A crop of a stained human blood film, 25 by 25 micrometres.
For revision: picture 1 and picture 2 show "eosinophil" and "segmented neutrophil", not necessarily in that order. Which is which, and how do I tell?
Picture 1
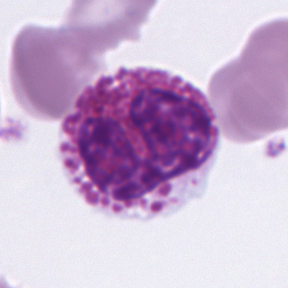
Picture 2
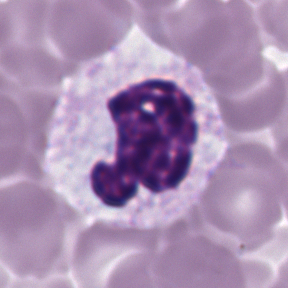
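The eosinophil is in picture 1; picture 2 holds the segmented neutrophil. What strikes me first is the granules: the eosinophil's cytoplasm is crowded with coarse, round ones, while the neutrophil has fine, dust-like pinkish-purple granules scattered through very pale greyish-lilac cytoplasm.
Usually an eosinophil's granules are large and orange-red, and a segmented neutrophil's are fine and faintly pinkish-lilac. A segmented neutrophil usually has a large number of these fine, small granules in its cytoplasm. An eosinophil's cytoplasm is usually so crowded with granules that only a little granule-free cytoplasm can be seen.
Along its lower edge, though, the eosinophil's granules stand apart as separate beads on a pale background. Then the nucleus: in the eosinophil it is divided into two large lobes lying side by side, with dark purple, coarsely clumped chromatin.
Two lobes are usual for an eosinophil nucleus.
In the neutrophil I notice a small clear spot within the nucleus near its top. Neither nucleus shows a nucleolus.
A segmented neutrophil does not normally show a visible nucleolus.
The eosinophil measures about 13 micrometres across. The neutrophil's outline is roughly round, but slightly angular where neighbouring red cells press on it.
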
